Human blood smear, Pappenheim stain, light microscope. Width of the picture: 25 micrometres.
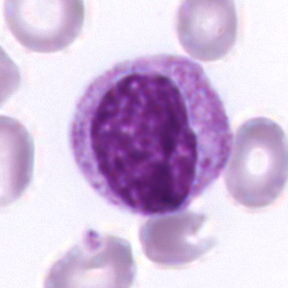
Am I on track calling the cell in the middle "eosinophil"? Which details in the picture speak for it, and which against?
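What settles it is the granules and the nucleus: the cytoplasm carries fine purple granules throughout, and the nucleus is oval in outline, about 12 by 9 micrometres, with just a shallow notch on its right edge.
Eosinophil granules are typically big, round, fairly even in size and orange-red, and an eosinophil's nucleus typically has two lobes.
So this isn't an eosinophil; it's a myelocyte. The cytoplasm is pale lilac-pink rather than blue.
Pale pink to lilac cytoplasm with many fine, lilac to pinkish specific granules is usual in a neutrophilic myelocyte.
No distinct nucleoli are visible.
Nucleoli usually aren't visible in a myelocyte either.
The chromatin is clumped into dark patches with paler gaps between them.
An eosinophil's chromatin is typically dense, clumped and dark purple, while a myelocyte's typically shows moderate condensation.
So the chromatin doesn't settle things on its own. The cell is about 14 micrometres across, the nucleus fills about 60% of its area, and there are no vacuoles.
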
